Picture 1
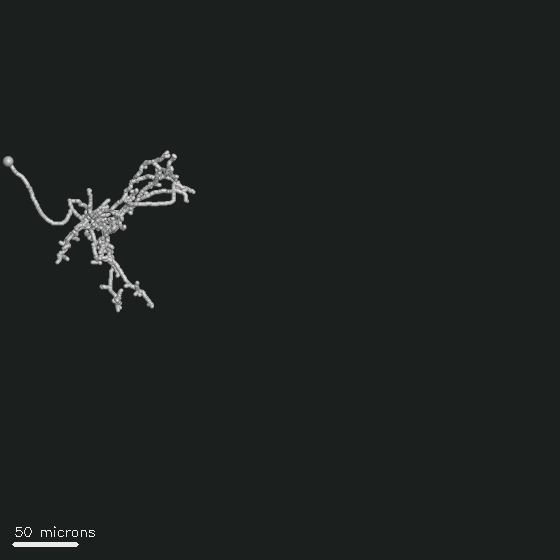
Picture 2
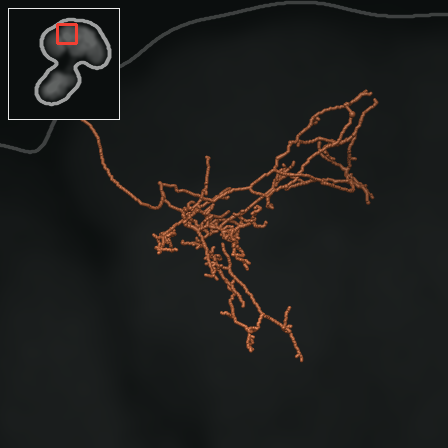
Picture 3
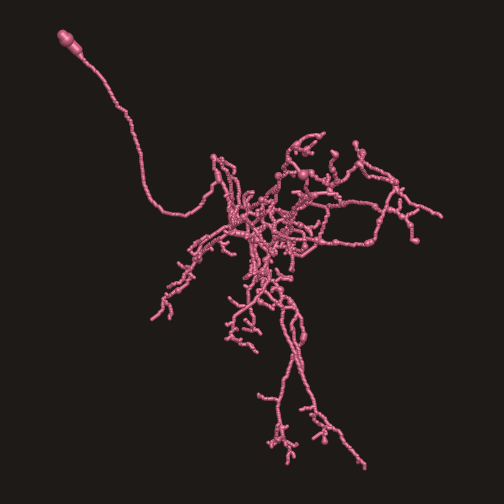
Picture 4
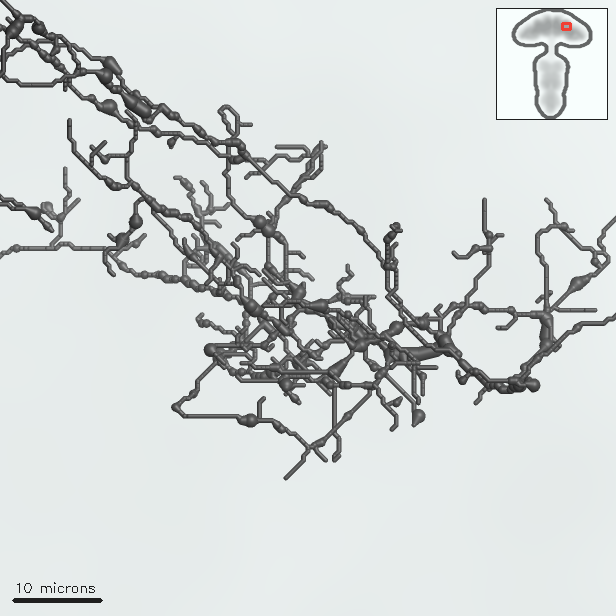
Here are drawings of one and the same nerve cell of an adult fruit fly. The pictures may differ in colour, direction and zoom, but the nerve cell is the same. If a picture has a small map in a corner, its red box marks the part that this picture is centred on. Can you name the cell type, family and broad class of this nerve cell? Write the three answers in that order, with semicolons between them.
LHAV4c2; hemilineage LHl1; central-brain intrinsic neuron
